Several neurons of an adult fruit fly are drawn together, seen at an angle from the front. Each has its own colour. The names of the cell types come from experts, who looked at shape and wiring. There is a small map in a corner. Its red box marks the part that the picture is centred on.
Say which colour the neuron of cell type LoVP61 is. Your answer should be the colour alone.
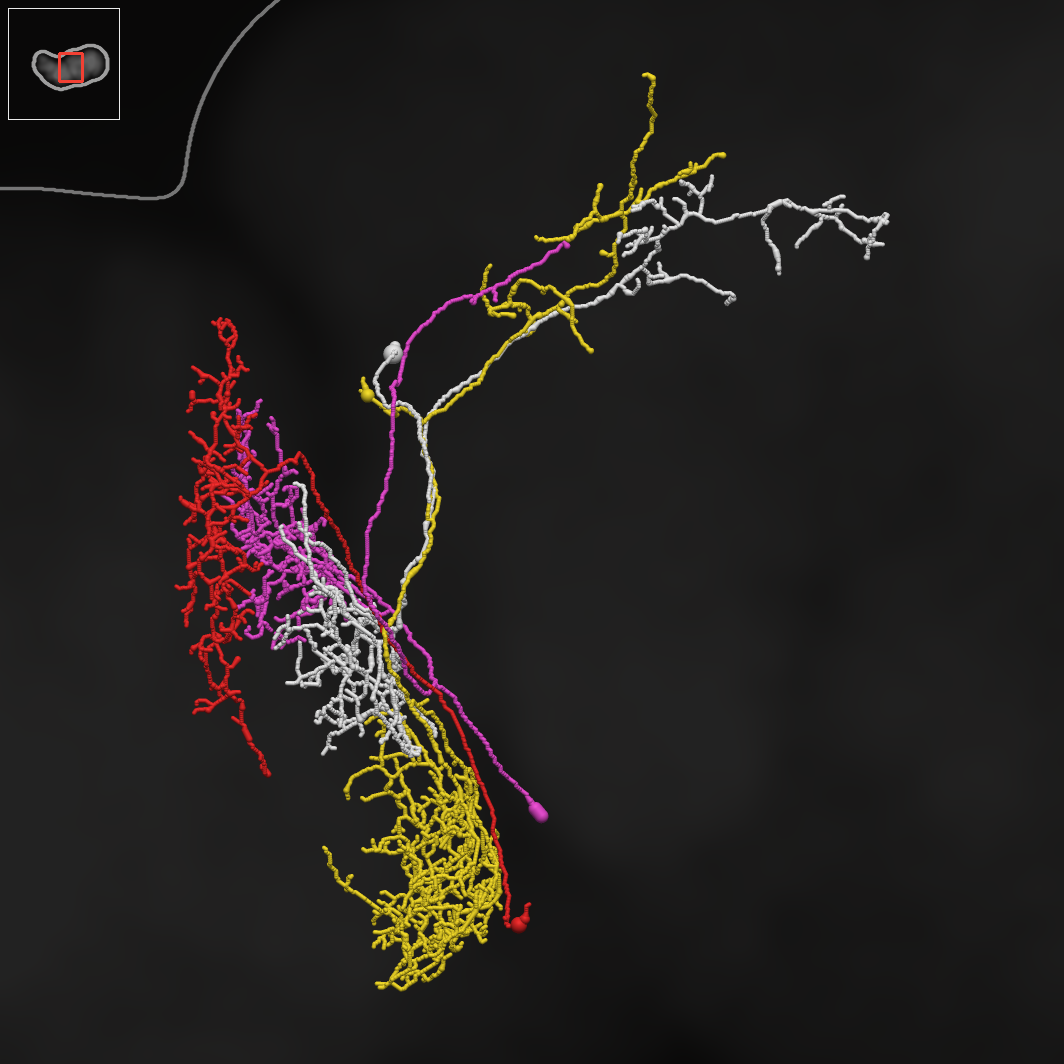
yellow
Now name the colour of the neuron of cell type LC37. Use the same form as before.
white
